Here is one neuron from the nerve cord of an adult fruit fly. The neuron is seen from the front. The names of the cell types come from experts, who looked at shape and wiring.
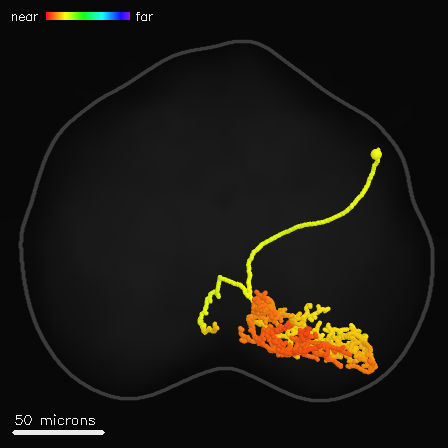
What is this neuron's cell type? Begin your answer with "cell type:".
cell type: IN23B041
